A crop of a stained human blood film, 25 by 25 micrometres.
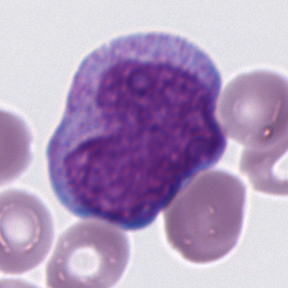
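Atypical promyelocyte, stained peripheral blood smear. The central cell measures about 18 by 15 micrometres, with the nucleus filling about 70% of its area. The chromatin is fine and lacy, lacking coarse dark clumps. The cytoplasm is widest along the top and left and thin on the right; it is grey-blue, darkening to a deeper blue at the cell edge, and contains fine, dust-like purplish granules.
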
